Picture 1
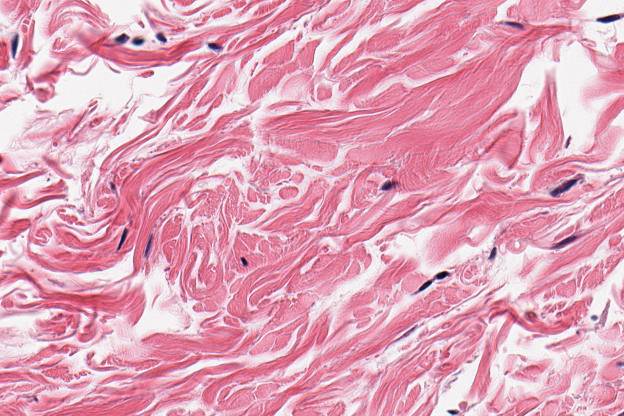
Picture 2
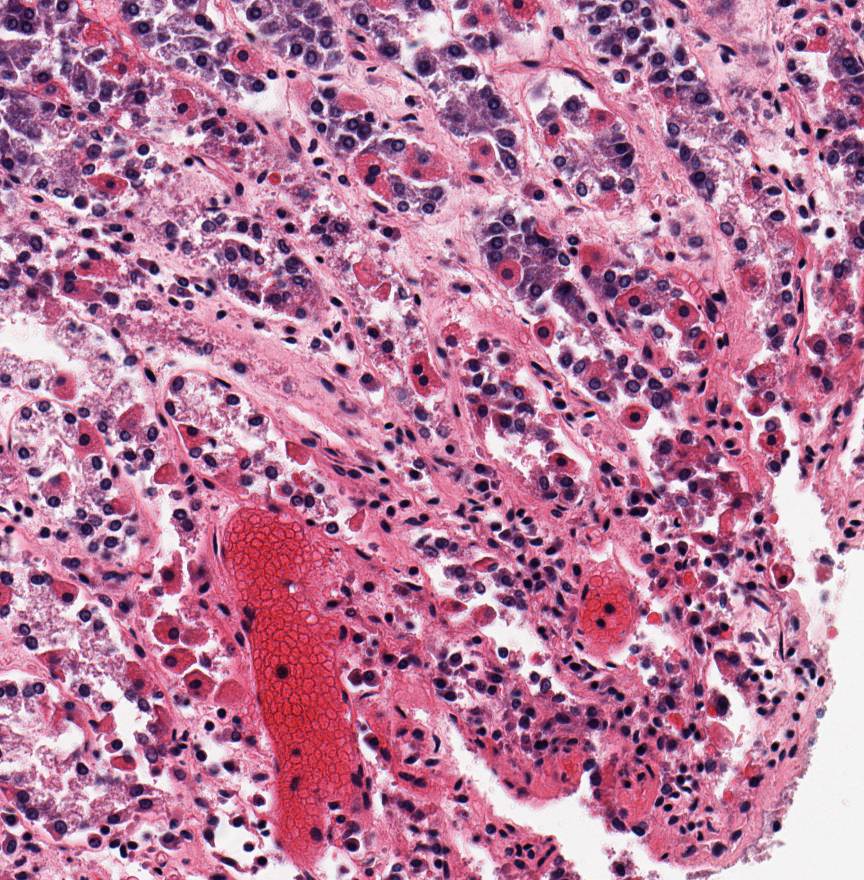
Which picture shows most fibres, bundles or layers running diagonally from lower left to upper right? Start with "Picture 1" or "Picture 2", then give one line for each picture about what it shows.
Picture 1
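Picture 1: Most of the bundles cut lengthwise run diagonally from lower left to upper right.
Picture 2: The cells lie in nests and cords separated by thin pink fibrous strands that run mostly diagonally from upper left toward lower right.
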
